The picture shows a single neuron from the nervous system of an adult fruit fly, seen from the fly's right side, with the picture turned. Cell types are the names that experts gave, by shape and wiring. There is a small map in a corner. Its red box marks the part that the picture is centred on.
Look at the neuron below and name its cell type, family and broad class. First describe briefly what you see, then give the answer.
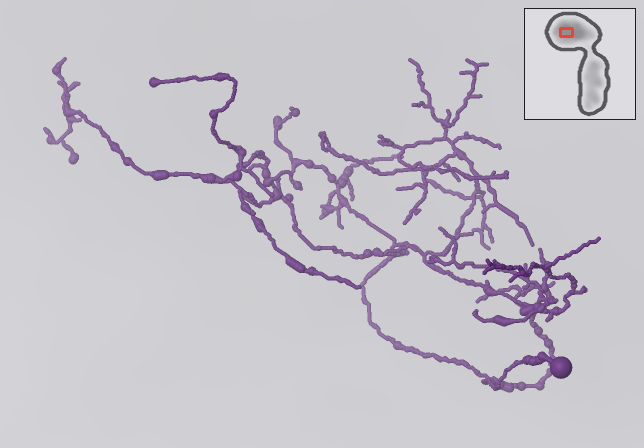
The cell body can be seen at the lower right of the picture. The picture shows dozens of branch ends. Its cell type is LHPV5j1. The family is hemilineage LHp3. Its broad class is central-brain intrinsic neuron.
